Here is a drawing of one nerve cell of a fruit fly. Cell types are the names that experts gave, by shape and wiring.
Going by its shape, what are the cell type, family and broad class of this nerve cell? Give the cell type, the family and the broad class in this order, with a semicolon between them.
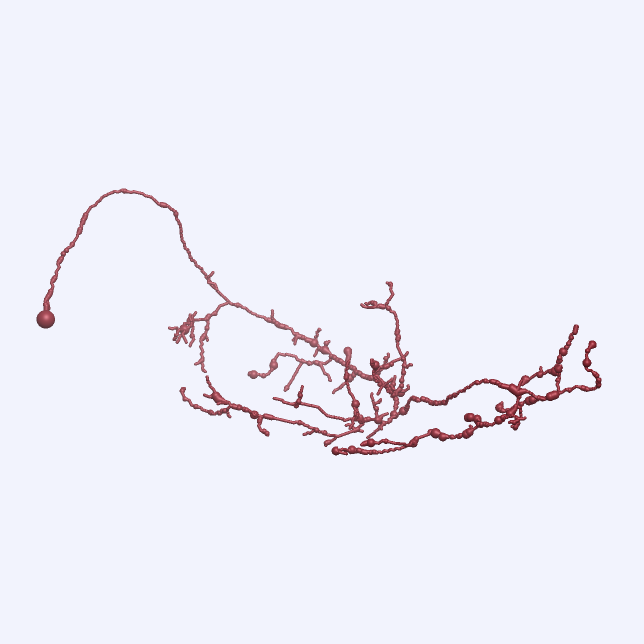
LHAV3a1_b; hemilineage LHa3; central-brain intrinsic neuron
